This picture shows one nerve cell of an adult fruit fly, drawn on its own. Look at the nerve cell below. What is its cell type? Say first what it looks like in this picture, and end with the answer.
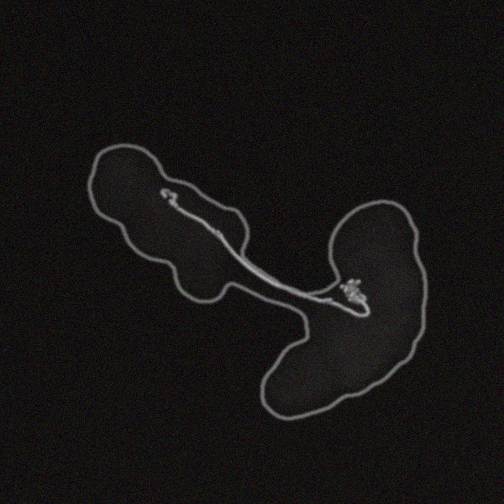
It reaches both the brain and the nerve cord, passing through the neck. In this view it is wider than it is tall. Its broad class is descending neuron. It is of cell type DNpe015.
